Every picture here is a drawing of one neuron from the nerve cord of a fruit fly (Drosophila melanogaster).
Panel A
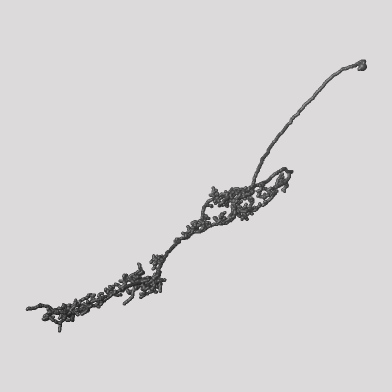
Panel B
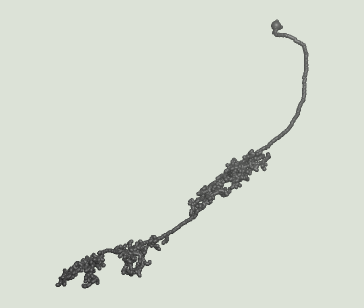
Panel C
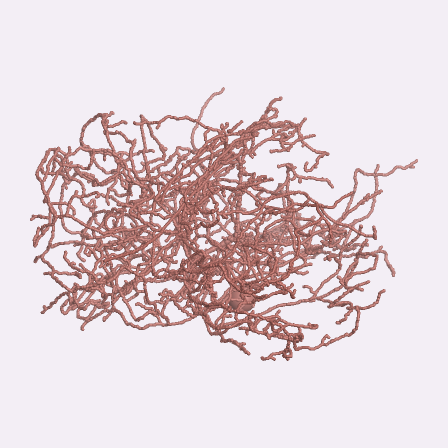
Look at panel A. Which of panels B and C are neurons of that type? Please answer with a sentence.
Panel B is of the same cell type.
